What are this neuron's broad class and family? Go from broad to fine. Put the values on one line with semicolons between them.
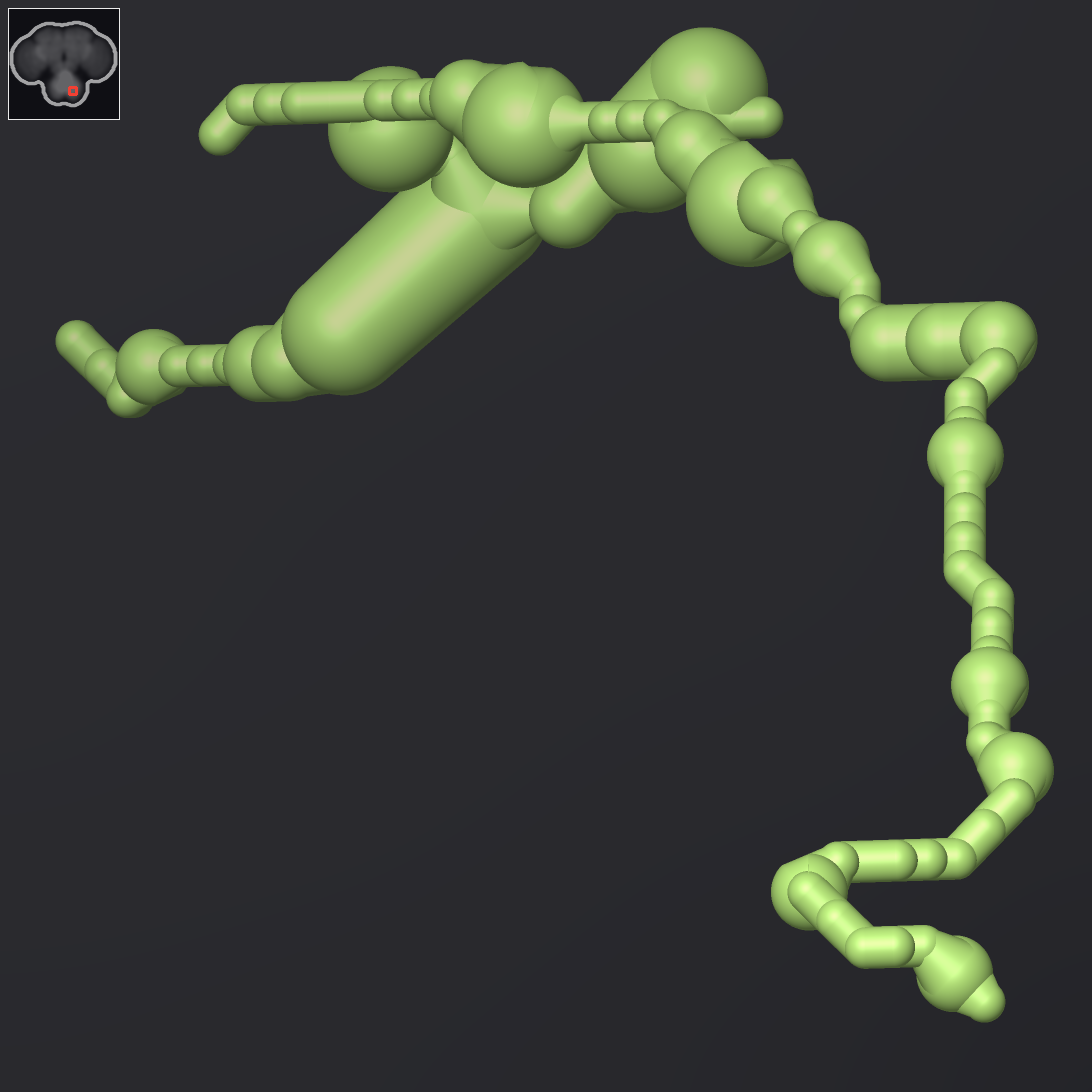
sensory neuron entering the nerve cord; class mechanosensory tactile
